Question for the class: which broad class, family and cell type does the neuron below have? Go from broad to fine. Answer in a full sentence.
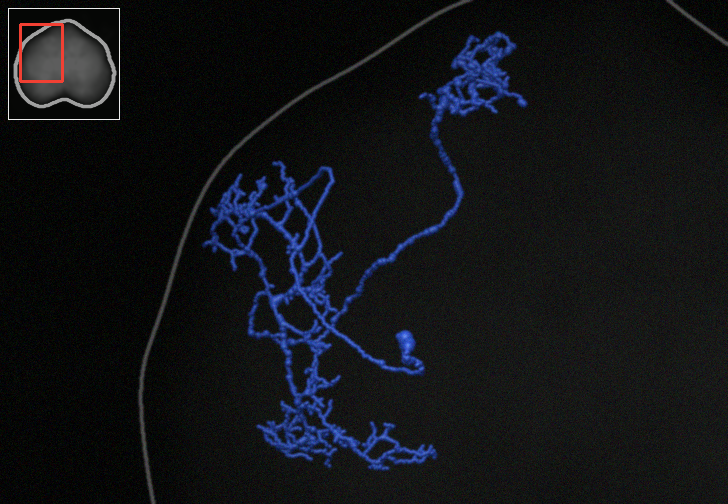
A nerve-cord intrinsic neuron of hemilineage 16B, type IN16B037.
